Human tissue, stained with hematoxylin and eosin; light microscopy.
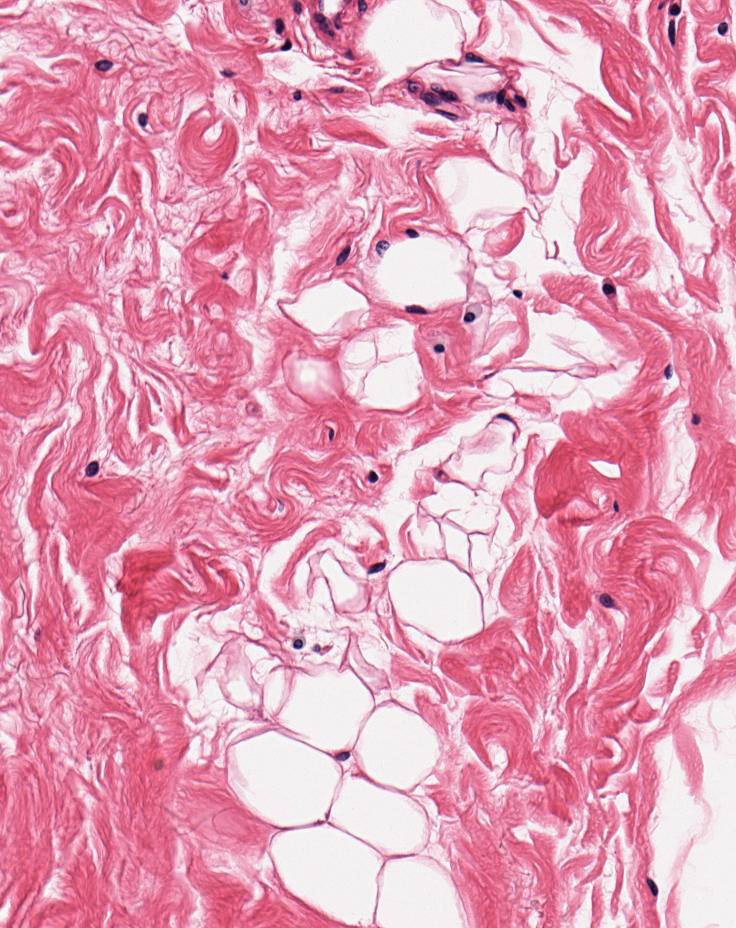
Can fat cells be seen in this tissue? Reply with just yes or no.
Yes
